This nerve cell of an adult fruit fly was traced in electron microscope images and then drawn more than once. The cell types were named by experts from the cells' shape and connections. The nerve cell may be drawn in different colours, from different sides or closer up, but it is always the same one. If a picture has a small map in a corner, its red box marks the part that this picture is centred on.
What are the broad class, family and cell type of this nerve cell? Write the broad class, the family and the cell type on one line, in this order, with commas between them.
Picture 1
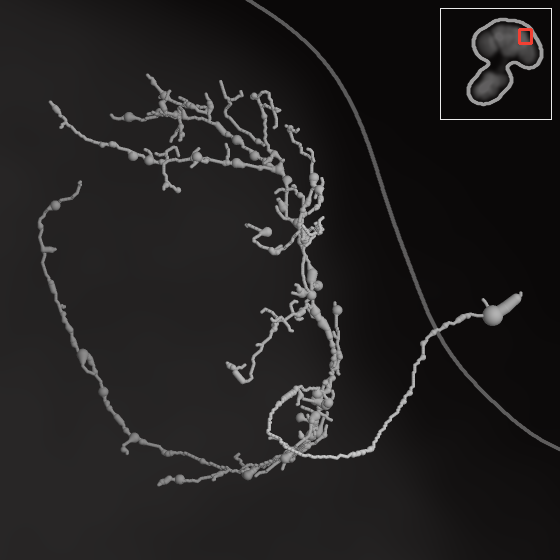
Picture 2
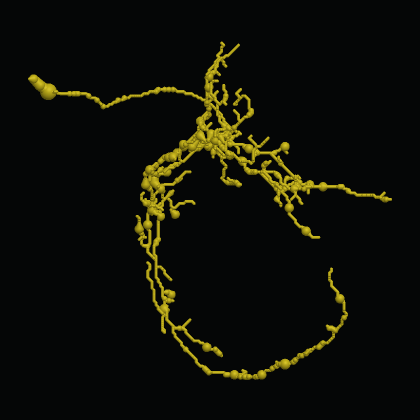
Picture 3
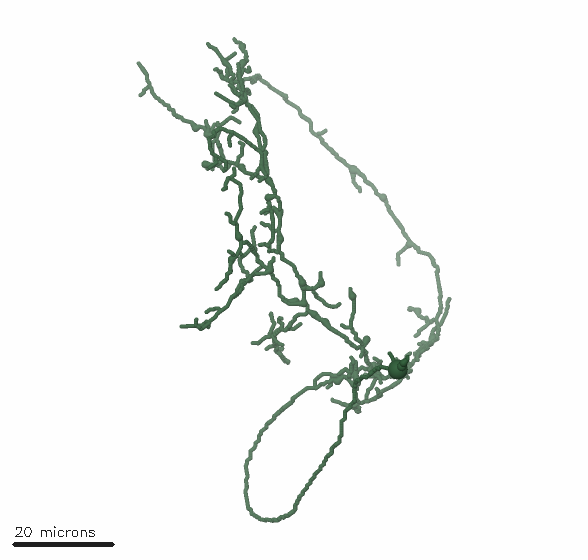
central-brain intrinsic neuron, hemilineage LHl4_dorsal, LHAV4b2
